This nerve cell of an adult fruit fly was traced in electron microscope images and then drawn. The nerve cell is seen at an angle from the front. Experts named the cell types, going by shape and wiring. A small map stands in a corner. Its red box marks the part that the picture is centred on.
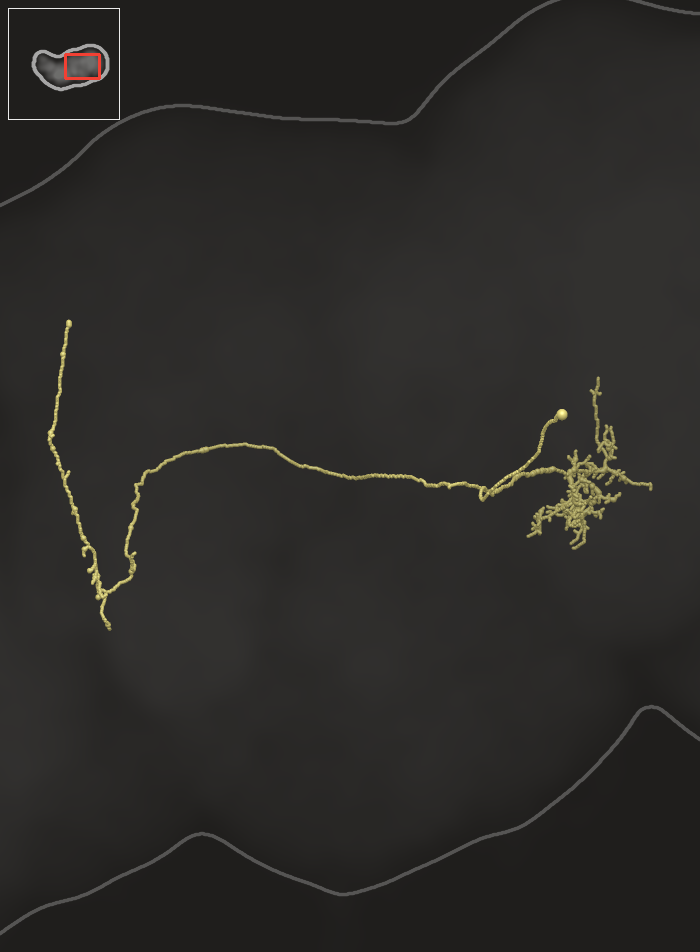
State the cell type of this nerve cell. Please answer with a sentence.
The cell type is WED198.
